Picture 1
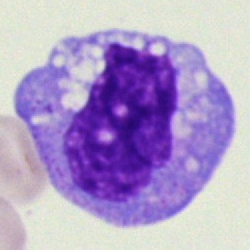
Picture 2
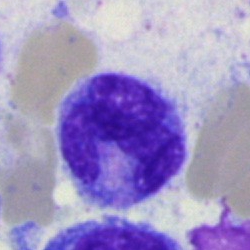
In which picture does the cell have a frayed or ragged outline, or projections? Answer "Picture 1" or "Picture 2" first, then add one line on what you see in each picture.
Picture 1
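Picture 1: The cell outline is irregular, with rounded bulges along its edge.
Picture 2: The cell has a roughly round outline with a smooth edge.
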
